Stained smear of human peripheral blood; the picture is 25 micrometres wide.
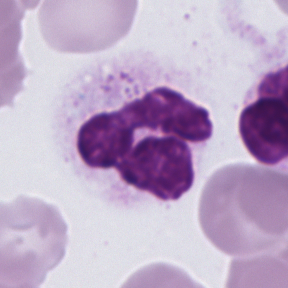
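Segmented neutrophil, the cell in the middle of this stained blood smear. Its nucleus seems folded into several connected lobes, gathered around a small clear gap at the centre. The chromatin looks dense and dark purple, coarsely clumped. Fine pink-lilac granules appear scattered through the cytoplasm, and the outline, faint as it is, reads as roughly round.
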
